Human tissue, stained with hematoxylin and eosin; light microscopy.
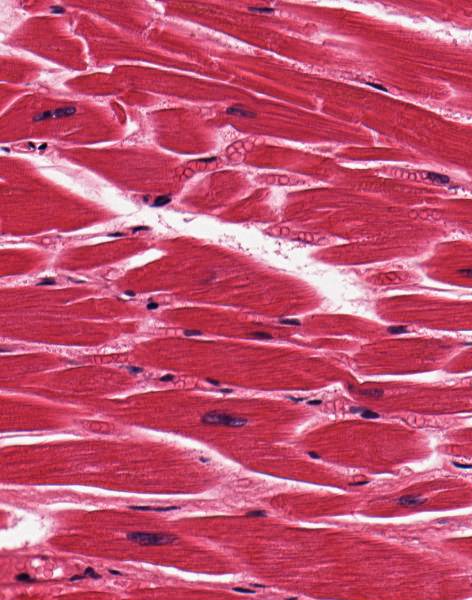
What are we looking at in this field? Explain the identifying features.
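Myocardium. Elongated muscle fibres fill the field, running roughly parallel left to right. Fibres branch and join neighbours; single oval nuclei sit centrally.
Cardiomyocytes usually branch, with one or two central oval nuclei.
Cytoplasm deep pink.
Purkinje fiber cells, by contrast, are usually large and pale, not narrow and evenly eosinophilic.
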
